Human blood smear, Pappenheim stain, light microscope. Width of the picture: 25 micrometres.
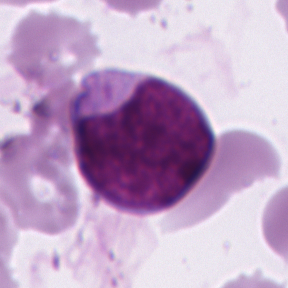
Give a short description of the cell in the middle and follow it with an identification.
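Its outline is smooth and roughly round. The nucleus, about 12 micrometres across, has a shallow indentation on its upper-left side. There's not much cytoplasm; what there is lies mostly as a crescent up at the upper left, and it's a pale lilac-grey. So that one's a myeloblast.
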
